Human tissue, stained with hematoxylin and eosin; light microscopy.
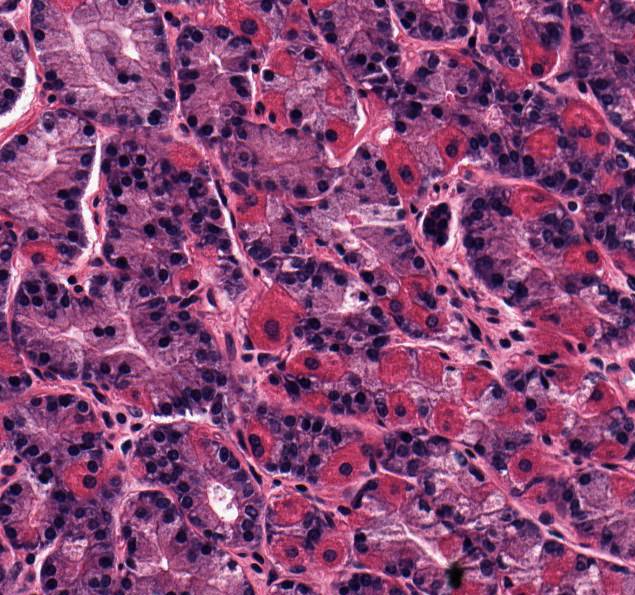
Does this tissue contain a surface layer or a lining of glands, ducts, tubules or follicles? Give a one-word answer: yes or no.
Yes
